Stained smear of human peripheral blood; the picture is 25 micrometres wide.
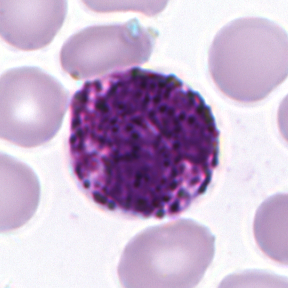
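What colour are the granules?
Very dark purple to nearly black, and noticeably varied in size.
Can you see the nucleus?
Barely; it is largely hidden beneath the granules.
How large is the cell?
About 14 micrometres across, with granules reaching right to its slightly bumpy edge.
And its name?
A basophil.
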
